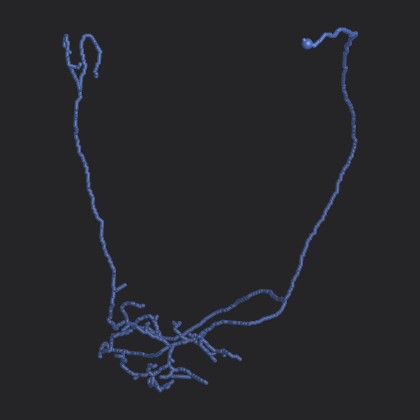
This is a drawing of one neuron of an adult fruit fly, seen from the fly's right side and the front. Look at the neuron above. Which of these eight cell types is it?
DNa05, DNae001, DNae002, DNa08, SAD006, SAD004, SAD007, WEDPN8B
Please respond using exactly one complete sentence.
This neuron is recognized as the cell type WEDPN8B.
